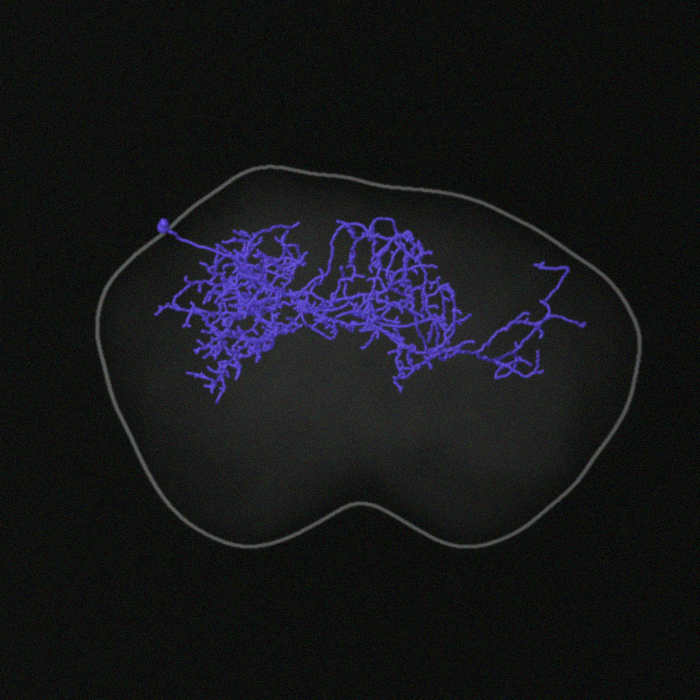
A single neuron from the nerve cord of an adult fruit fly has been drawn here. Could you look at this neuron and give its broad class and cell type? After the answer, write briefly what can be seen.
This is a nerve-cord intrinsic neuron. It is of cell type INXXX031. Dozens of branch ends can be seen. In this view it is wider than it is tall.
